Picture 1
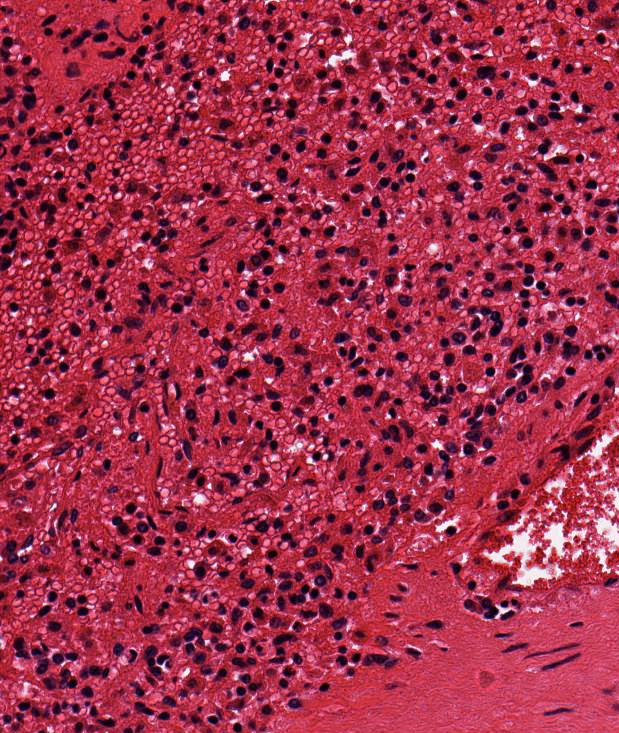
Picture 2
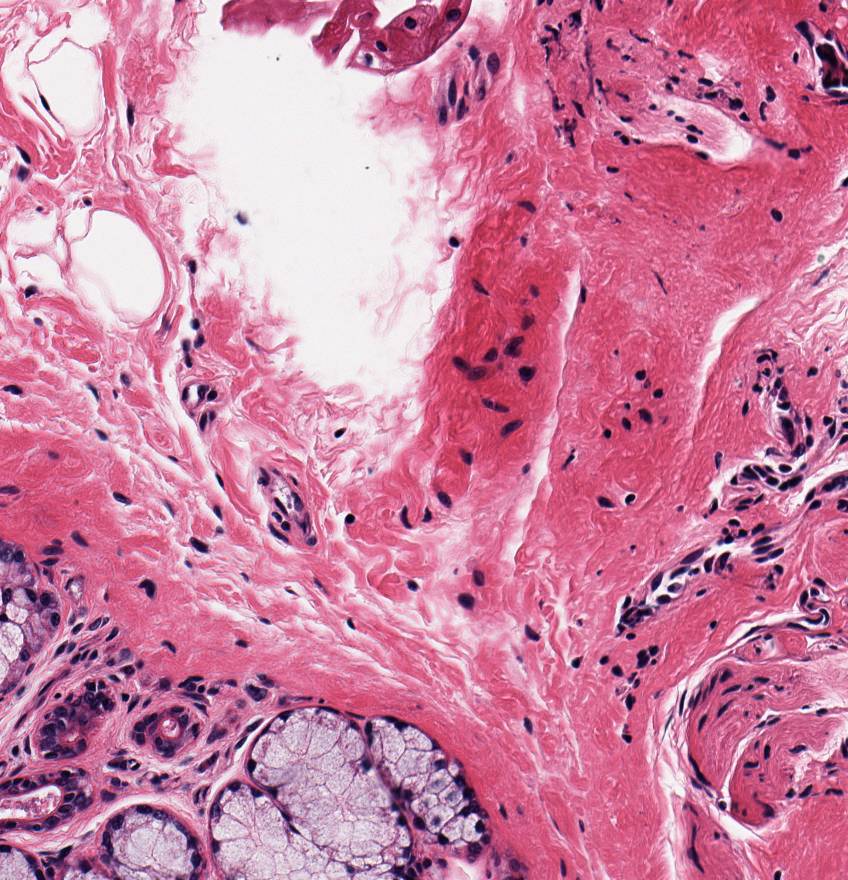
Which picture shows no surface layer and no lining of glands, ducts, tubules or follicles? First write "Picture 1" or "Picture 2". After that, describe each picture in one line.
Picture 1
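Picture 1: No epithelium or glands are present in the field.
Picture 2: Mucous acini with pale grey, frothy cytoplasm lie in the lower left corner of the field.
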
